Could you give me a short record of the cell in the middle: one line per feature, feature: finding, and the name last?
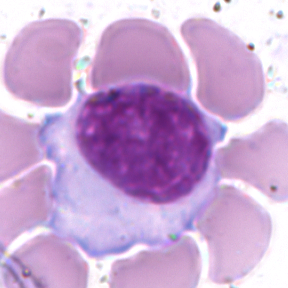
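Nucleus: toward the upper right, it seems.
Cytoplasm: plentiful, pale greyish blue, its widest band on the lower left.
Chromatin: dark purple, coarsely mottled.
Granules: none distinct that I can make out.
Name: plasma cell.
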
